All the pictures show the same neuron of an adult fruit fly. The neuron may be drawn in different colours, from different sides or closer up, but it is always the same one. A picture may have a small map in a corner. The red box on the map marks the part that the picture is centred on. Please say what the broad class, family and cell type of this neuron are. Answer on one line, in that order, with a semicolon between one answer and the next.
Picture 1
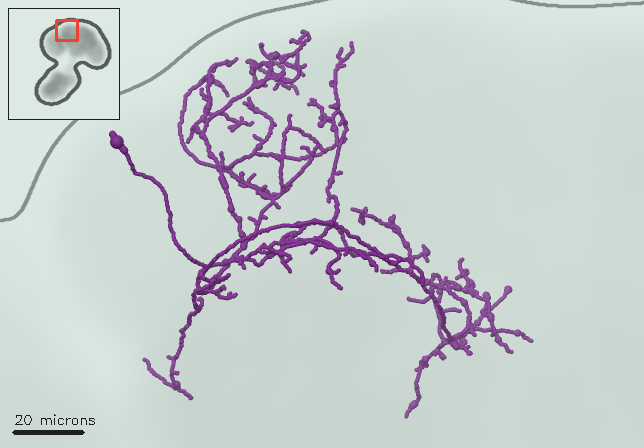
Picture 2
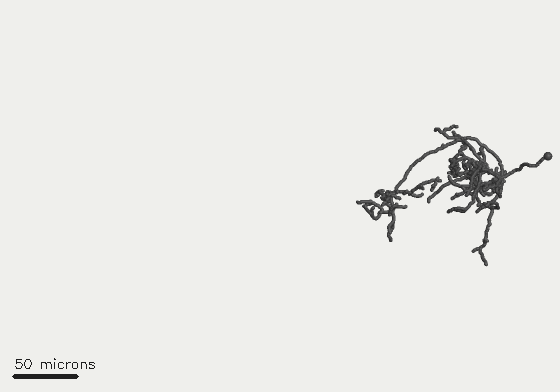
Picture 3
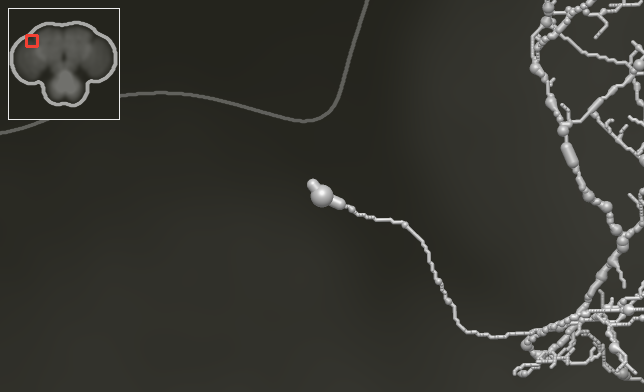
central-brain intrinsic neuron; hemilineage SLPav1_medial; SLP228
